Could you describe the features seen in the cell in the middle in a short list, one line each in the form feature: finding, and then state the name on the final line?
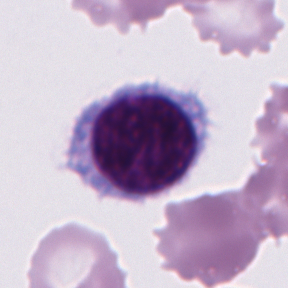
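Cytoplasmic edge: ragged, with fine hair-like projections around much of the cell
Cytoplasm: pale blue
Nuclear outline: no notch, cleft or lobe
Granules: none distinct in the cytoplasm
Name: hairy cell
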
